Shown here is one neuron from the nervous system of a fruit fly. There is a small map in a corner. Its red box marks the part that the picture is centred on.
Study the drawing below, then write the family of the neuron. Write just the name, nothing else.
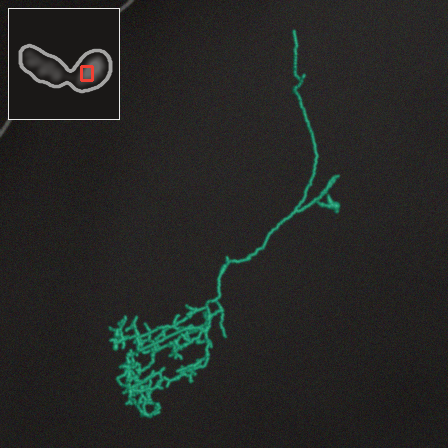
LC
